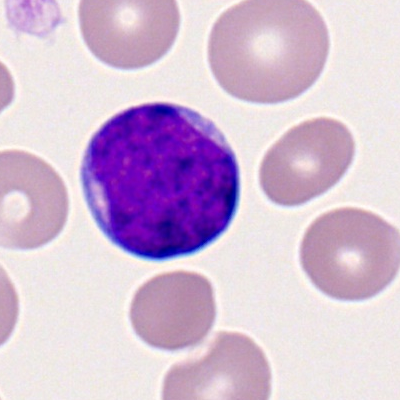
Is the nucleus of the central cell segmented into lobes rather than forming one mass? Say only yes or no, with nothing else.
No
